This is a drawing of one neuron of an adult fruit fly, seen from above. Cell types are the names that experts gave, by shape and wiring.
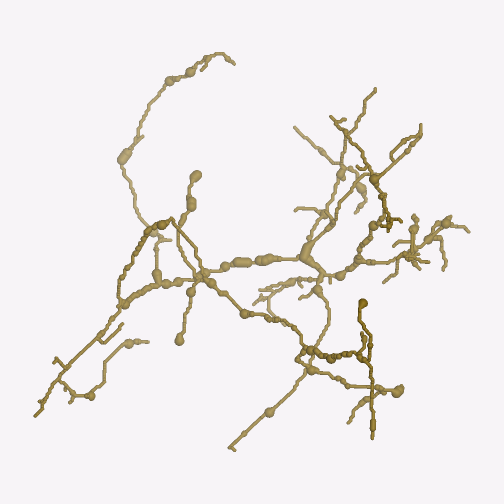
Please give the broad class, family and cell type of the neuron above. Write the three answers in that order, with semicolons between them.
nerve-cord intrinsic neuron; hemilineage 20A.22A; IN20A.22A062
